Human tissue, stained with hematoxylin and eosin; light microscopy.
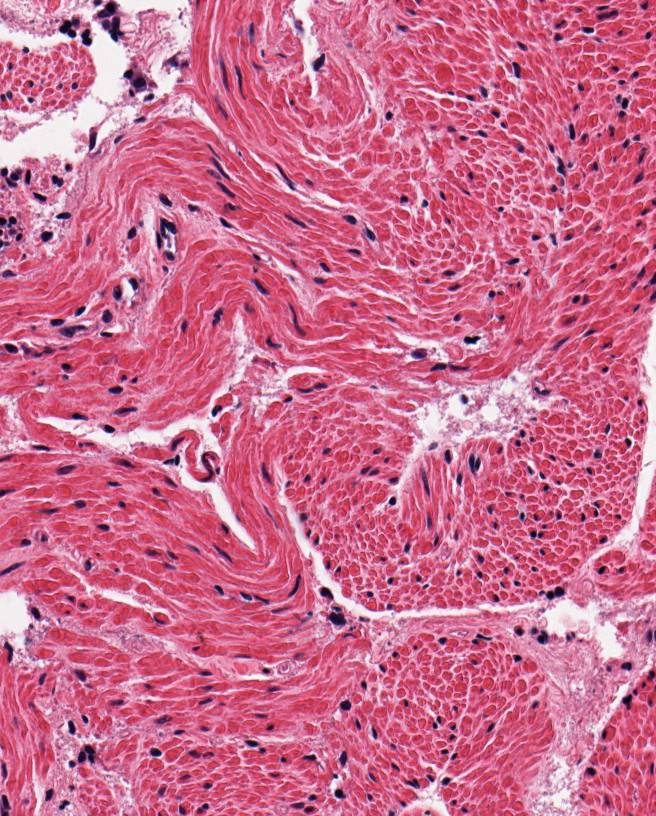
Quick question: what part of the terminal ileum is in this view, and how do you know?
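Smooth muscle fills the field, its bundles running in different directions and interlacing. On the left and across the upper middle they are cut lengthwise and follow a wavy course, while at the right and lower right they are cut across into many small round profiles.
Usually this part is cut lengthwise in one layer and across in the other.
The cytoplasm is bright pink, without cross striations.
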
